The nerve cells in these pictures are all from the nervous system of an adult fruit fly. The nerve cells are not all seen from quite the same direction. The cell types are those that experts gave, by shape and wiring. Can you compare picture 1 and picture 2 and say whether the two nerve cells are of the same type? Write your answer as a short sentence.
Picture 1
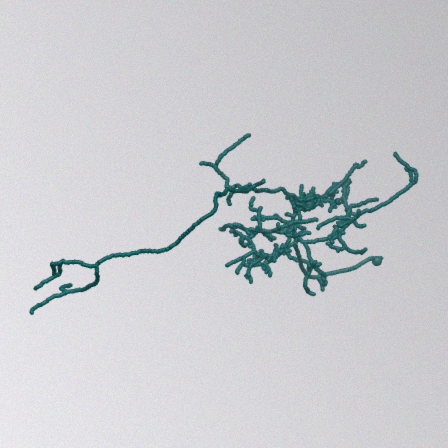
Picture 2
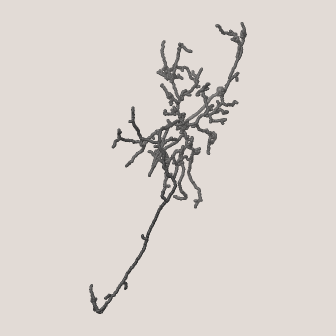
They are of the same cell type.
